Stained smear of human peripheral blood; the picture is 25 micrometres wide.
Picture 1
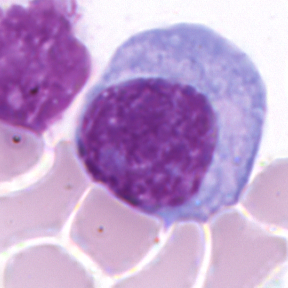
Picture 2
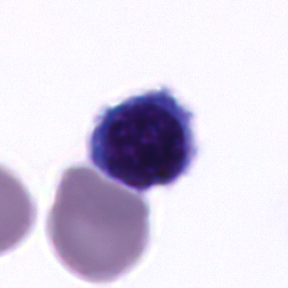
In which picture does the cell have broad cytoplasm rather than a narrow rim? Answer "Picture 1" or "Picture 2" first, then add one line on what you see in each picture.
Picture 1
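What picture 1 shows: The cytoplasm forms a broad rim that is widest above and to the right of the nucleus.
What picture 2 shows: The nucleus fills almost the whole cell, leaving only a very thin rim of cytoplasm.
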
